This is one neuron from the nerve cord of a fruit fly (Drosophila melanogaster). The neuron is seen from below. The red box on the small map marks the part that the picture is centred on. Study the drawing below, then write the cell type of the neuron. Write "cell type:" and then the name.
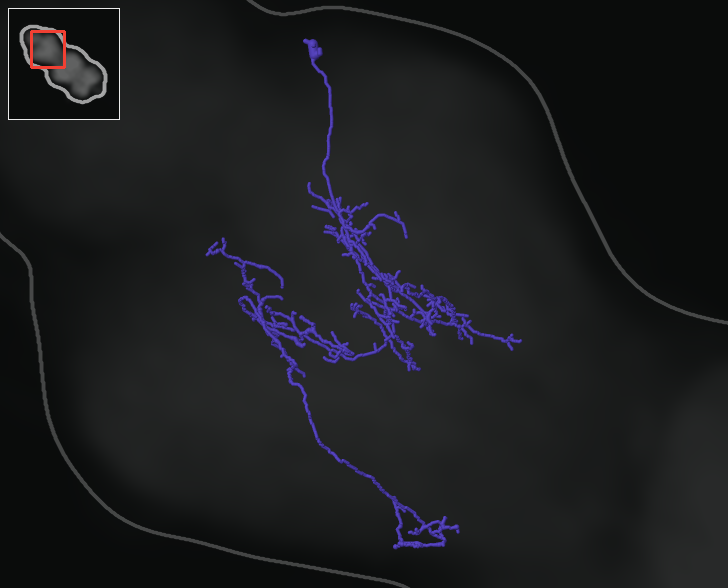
cell type: IN05B084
